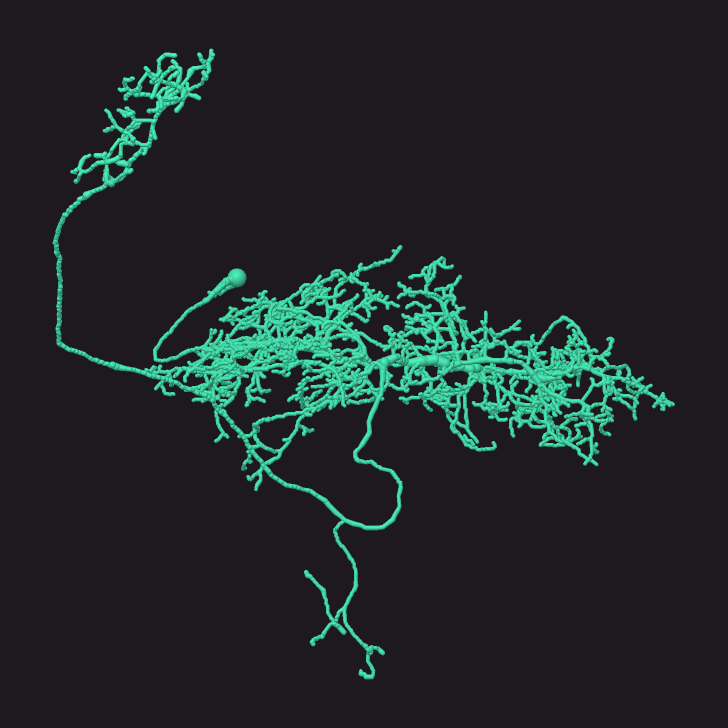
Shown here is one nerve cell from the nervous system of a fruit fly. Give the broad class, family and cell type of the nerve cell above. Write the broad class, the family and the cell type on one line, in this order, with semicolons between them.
descending neuron; DNg; DNg49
